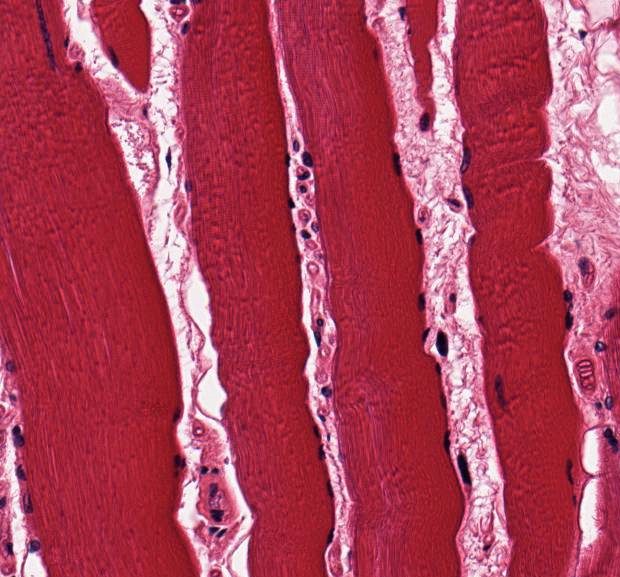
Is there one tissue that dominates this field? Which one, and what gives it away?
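What this field shows is skeletal muscle. First, long, broad fibres run in parallel from top to bottom, about five of them side by side. Second, fine transverse cross-striations are visible across the fibres.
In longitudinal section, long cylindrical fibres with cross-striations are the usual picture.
Third, the nuclei are dark, flattened and elongated, sitting at the fibre edges rather than centrally.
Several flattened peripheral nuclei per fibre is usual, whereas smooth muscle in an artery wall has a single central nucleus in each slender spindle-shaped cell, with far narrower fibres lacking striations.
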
